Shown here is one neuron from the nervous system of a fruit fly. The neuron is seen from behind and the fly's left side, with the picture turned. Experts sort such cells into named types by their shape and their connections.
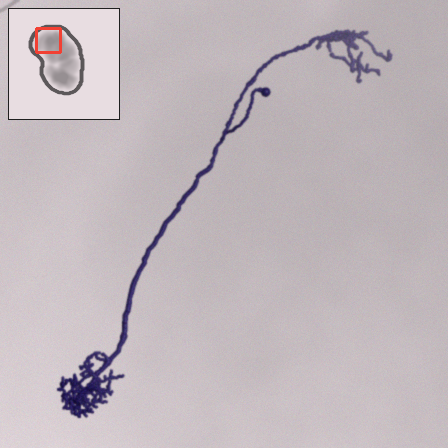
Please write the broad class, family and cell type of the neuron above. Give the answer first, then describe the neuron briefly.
It is a visual projection neuron. The family is hemilineage VPNd2. It is of cell type LC10d. Its cell body lies at the top of the picture. In this view it is about as wide as it is tall.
